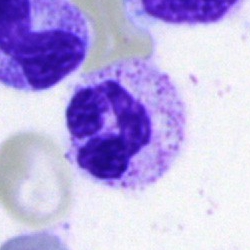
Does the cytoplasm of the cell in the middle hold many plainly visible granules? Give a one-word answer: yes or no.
Yes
